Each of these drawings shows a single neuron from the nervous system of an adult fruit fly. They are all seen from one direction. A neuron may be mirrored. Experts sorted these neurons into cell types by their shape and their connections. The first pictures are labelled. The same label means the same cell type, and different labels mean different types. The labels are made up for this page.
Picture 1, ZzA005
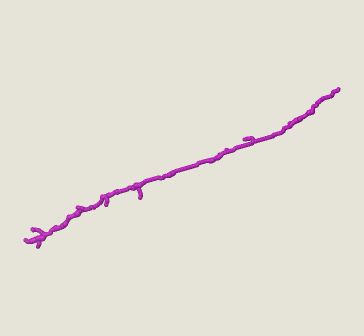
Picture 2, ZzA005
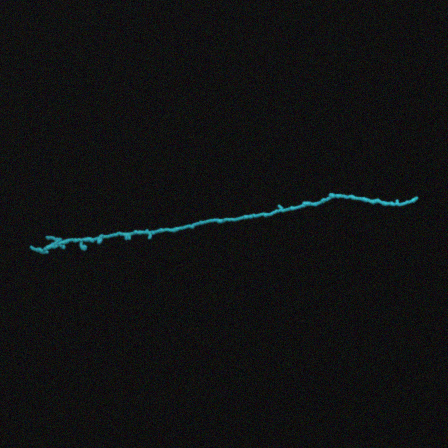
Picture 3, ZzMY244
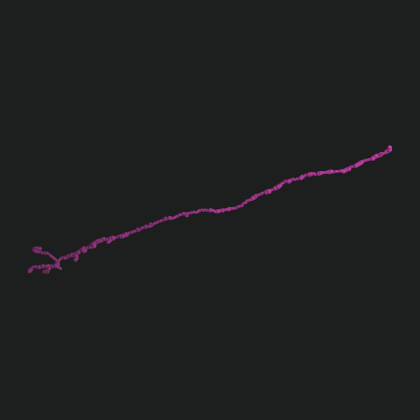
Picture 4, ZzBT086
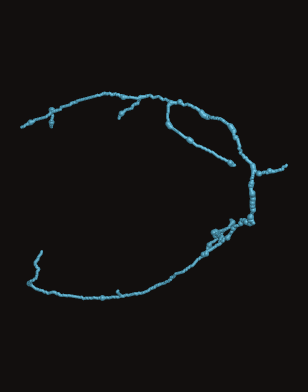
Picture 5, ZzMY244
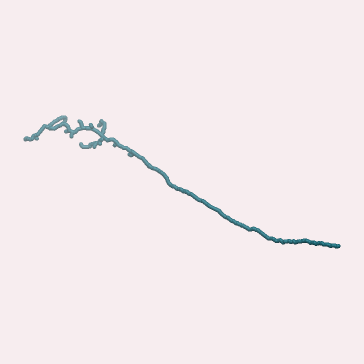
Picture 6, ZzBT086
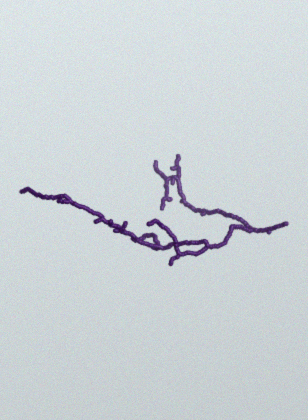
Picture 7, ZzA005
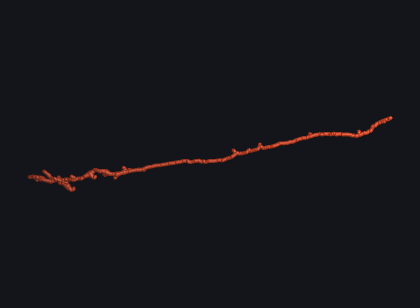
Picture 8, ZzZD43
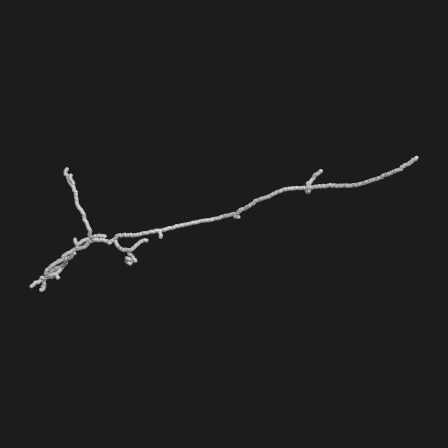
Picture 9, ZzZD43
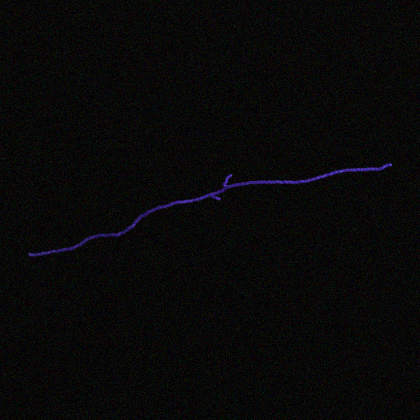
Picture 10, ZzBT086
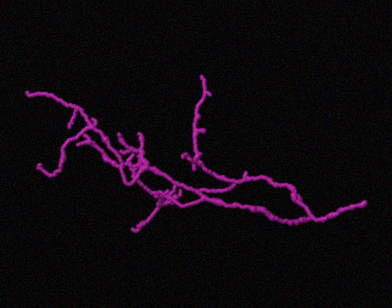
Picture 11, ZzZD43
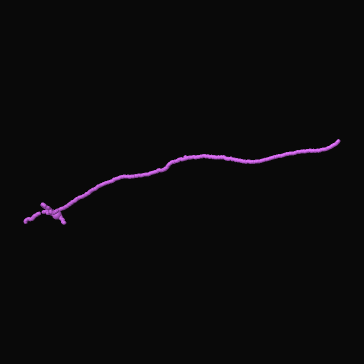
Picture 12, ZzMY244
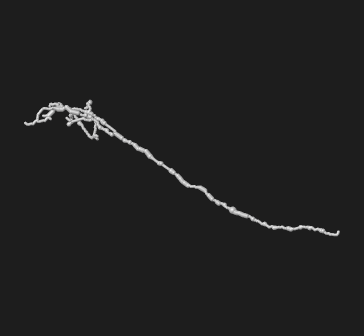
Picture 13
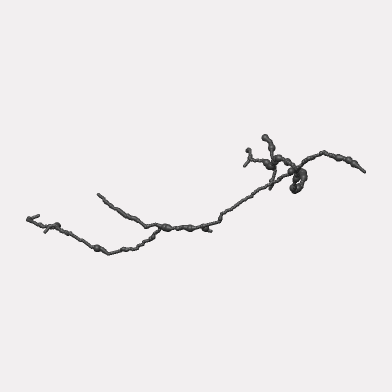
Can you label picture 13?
ZzBT086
